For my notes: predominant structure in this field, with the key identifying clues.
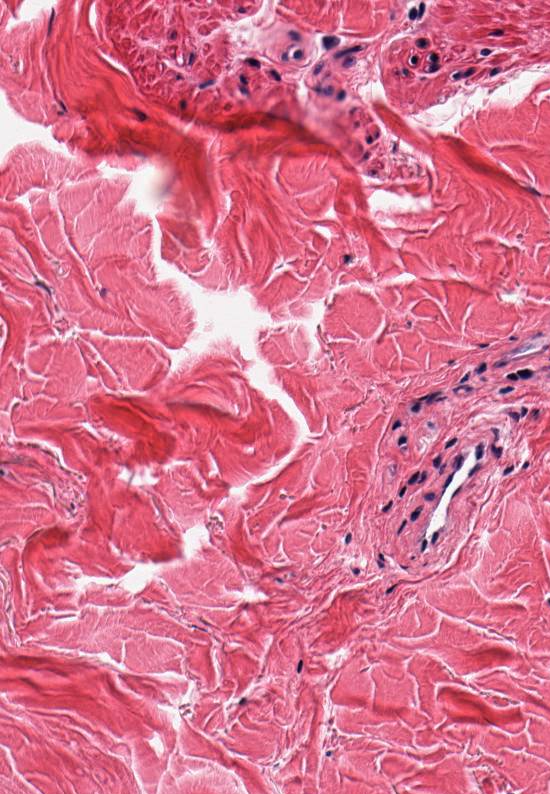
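This one's dermis. Thick pink collagen bundles fill most of the field, running in many different directions.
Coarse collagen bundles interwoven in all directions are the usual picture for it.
Nuclei are sparse among the bundles.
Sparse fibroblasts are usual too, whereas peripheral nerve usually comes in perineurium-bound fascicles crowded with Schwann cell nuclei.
You won't find fat cells or surface epithelium anywhere in the field.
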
